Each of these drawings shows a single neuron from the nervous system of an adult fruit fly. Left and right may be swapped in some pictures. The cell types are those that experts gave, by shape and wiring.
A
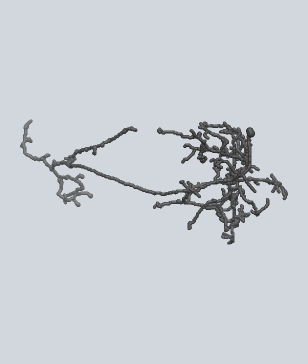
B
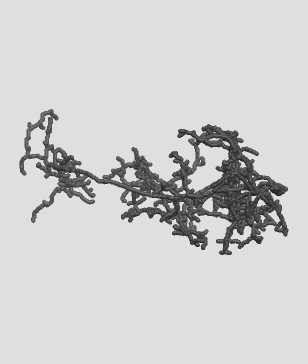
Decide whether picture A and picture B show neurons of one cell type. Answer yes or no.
no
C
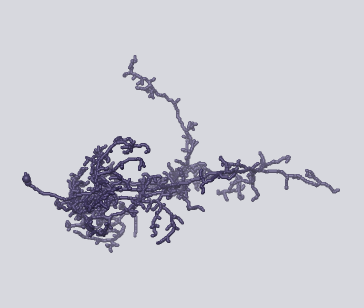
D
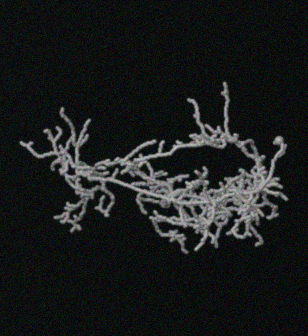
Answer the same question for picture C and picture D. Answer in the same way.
no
